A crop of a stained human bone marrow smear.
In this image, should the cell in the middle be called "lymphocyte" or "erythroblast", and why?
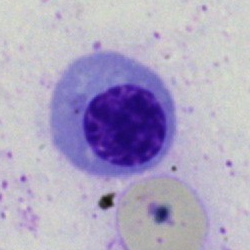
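The cell is an erythroblast, not a lymphocyte.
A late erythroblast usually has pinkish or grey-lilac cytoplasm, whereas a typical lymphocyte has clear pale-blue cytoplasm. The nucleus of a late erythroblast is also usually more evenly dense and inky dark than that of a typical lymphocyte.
Here the cell outline is smooth and roughly round, and the nucleus sits off-centre toward the lower right. No distinct nucleolus is visible in the nucleus. The cytoplasm forms a broad rim, widest on the upper left side.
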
